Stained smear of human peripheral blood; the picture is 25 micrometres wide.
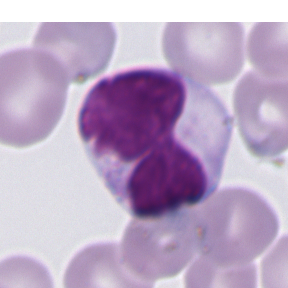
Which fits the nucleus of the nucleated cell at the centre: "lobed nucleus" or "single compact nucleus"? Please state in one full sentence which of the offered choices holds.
Into two or more lobes the nucleus of this cell is divided.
